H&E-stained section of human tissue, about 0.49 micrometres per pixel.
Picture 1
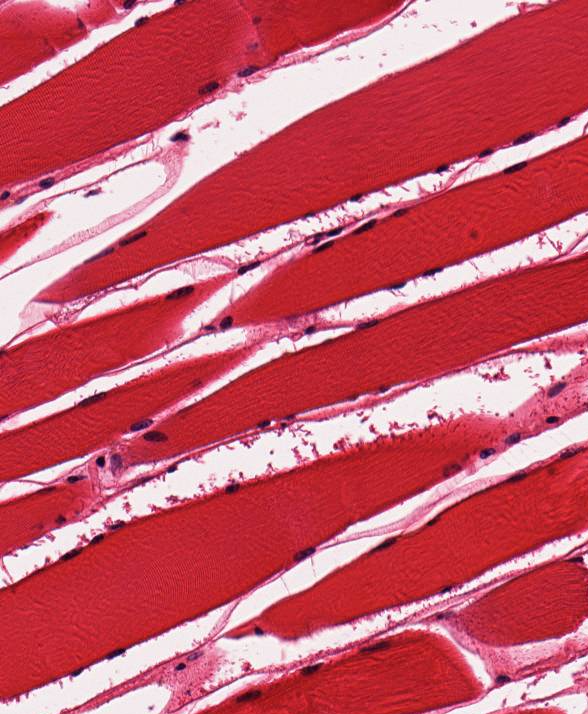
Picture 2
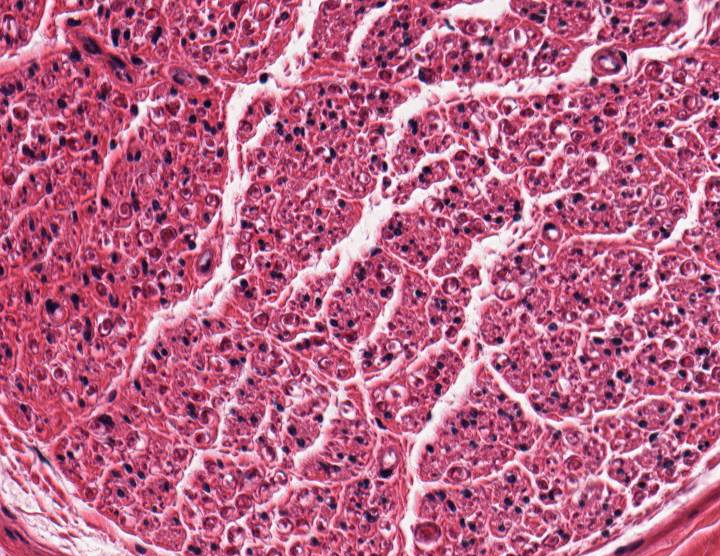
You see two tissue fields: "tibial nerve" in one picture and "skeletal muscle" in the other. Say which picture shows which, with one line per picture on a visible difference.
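Picture 1: skeletal muscle. Long parallel muscle fibres run diagonally across the field from lower left to upper right.
Picture 2: tibial nerve. The nerve fibres are cut in cross-section, each a round profile with a pale ring around a small pink central axon.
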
